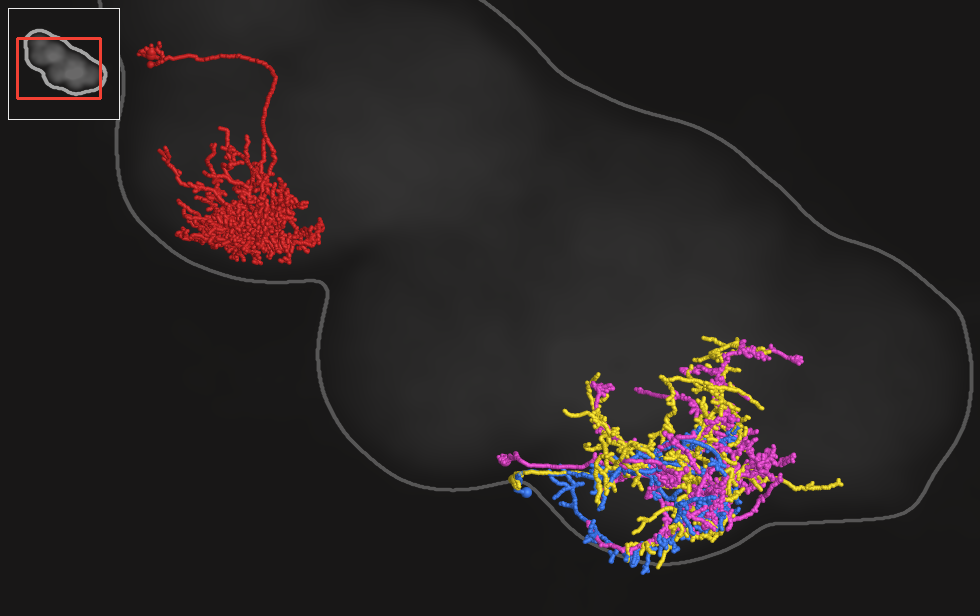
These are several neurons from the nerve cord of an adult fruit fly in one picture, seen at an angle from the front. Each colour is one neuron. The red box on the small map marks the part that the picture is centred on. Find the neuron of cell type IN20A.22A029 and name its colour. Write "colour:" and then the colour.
colour: blue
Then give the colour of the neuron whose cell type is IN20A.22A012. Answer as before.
colour: yellow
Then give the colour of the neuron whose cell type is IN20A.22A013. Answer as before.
colour: magenta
